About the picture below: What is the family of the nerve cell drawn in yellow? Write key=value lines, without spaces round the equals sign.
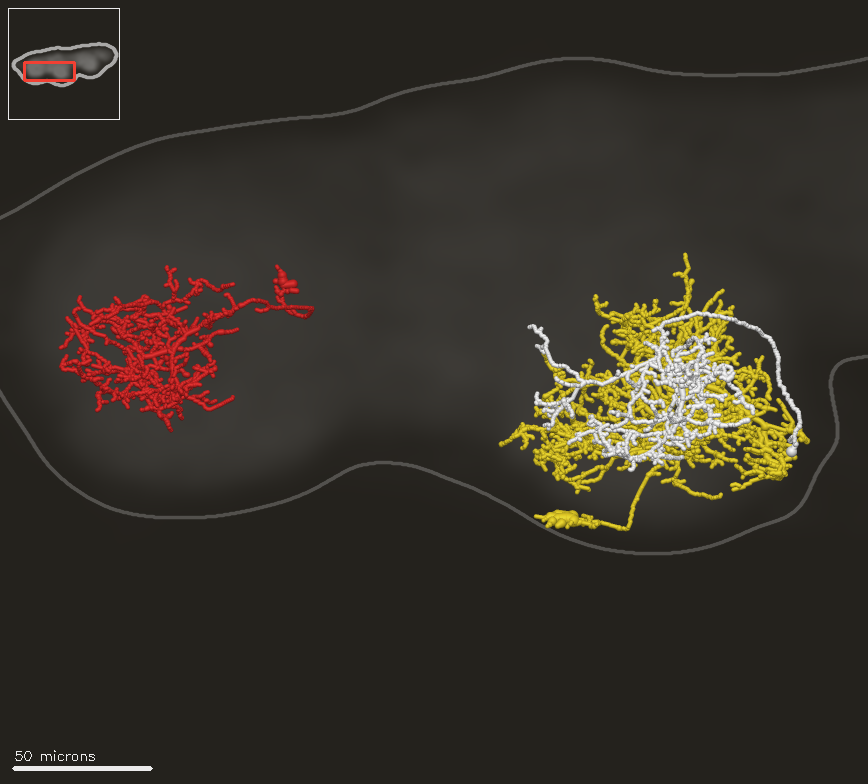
family=hemilineage 13A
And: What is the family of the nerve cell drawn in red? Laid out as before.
family=hemilineage 21A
